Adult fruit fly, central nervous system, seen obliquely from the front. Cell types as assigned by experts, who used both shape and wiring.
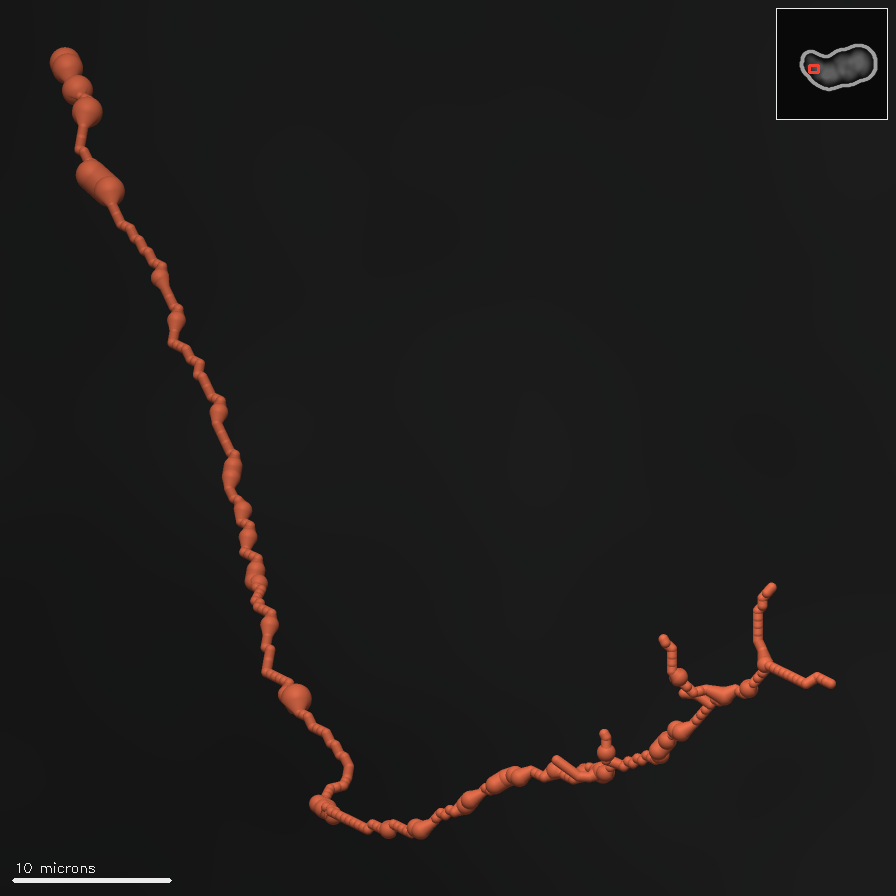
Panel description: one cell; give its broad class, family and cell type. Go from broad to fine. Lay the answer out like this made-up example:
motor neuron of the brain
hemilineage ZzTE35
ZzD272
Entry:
sensory neuron entering the nerve cord
class gustatory
LgLG1a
